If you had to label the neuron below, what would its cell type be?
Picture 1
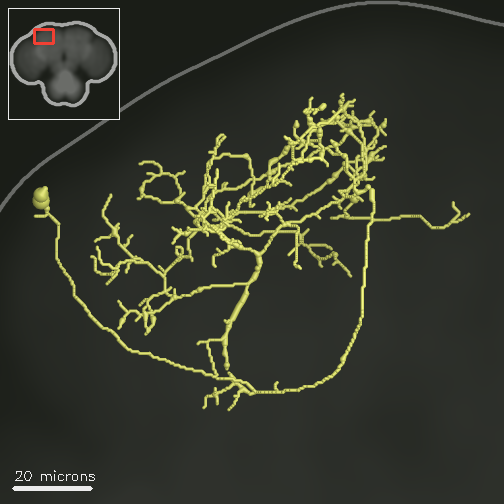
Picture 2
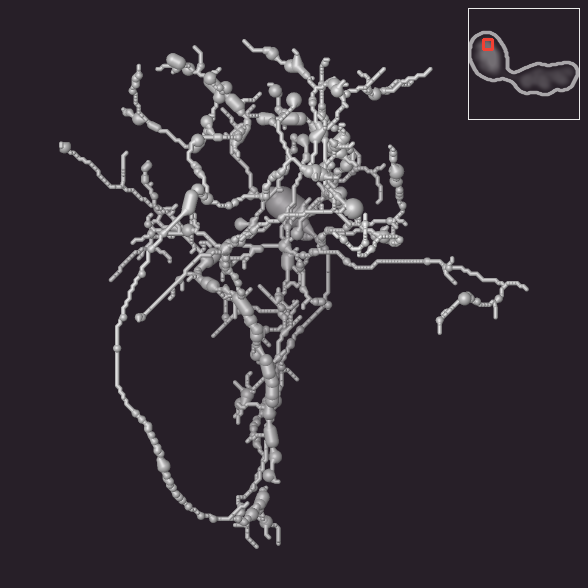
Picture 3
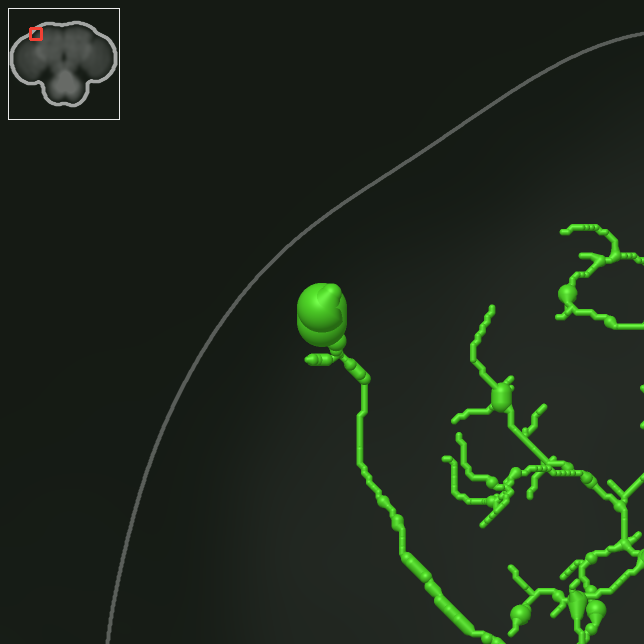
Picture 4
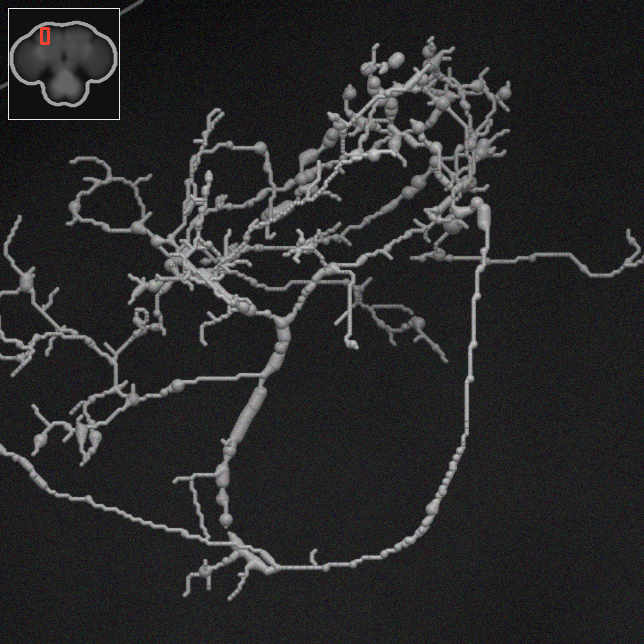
SLP012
